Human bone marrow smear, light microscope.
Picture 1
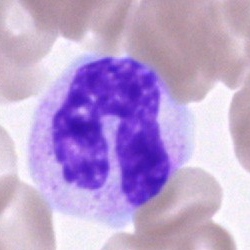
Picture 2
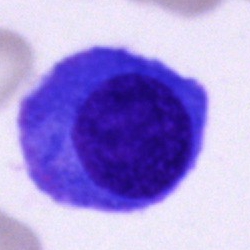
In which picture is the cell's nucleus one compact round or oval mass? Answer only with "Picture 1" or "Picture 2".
Picture 2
